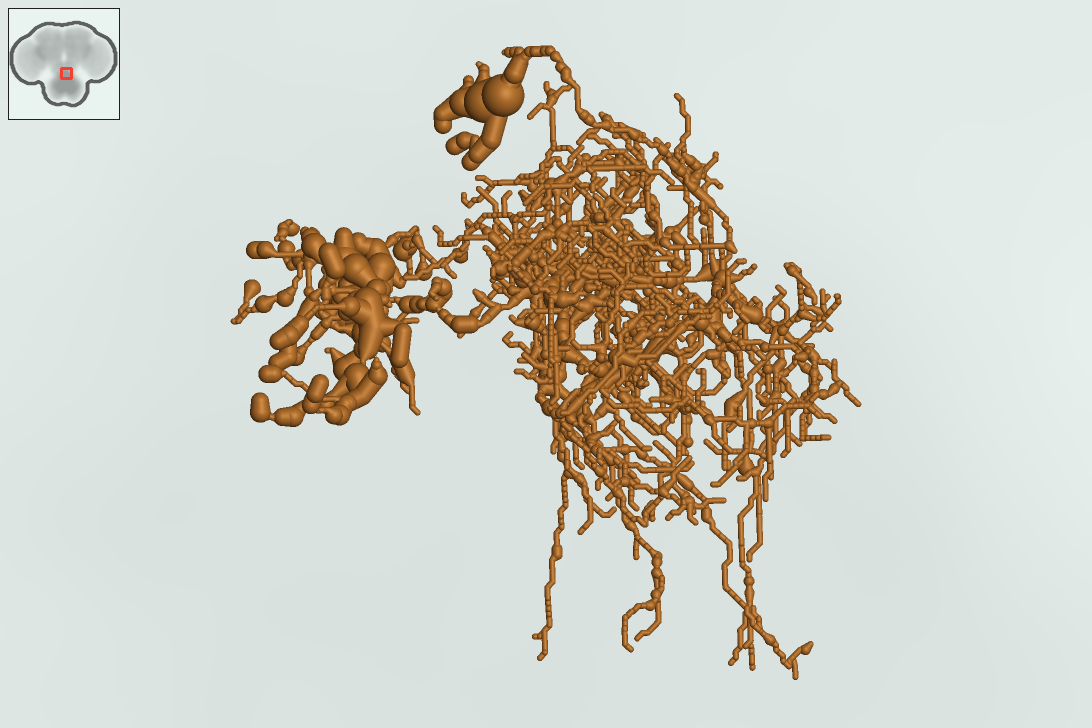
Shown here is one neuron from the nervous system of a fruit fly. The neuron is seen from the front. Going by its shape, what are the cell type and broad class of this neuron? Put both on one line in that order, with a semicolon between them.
INXXX287; nerve-cord intrinsic neuron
